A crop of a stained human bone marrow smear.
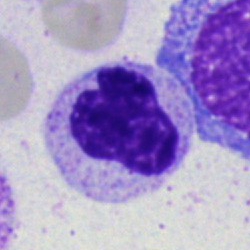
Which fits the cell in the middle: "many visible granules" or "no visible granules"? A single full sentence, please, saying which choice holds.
Many granules are visible within its cytoplasm.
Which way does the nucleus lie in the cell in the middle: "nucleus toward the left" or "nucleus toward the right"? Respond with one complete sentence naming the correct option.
This cell carries its nucleus toward the right side.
